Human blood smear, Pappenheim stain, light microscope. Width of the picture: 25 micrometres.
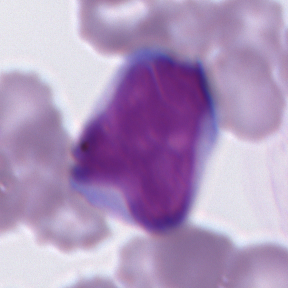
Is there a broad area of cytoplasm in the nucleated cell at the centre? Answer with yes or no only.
No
